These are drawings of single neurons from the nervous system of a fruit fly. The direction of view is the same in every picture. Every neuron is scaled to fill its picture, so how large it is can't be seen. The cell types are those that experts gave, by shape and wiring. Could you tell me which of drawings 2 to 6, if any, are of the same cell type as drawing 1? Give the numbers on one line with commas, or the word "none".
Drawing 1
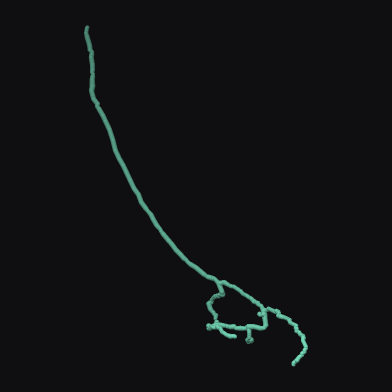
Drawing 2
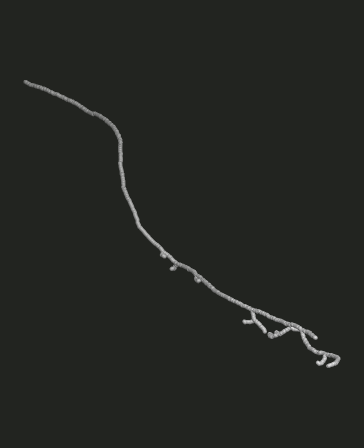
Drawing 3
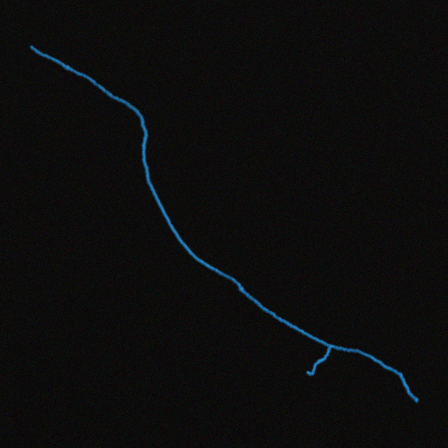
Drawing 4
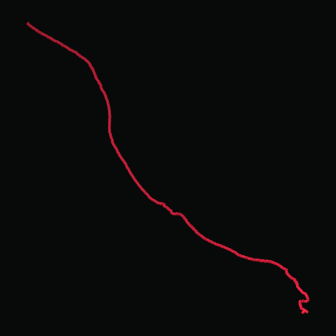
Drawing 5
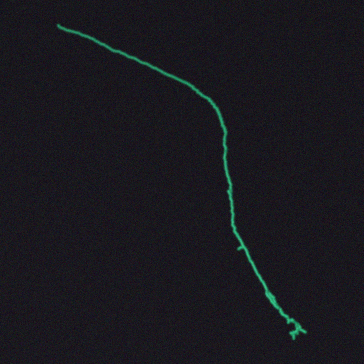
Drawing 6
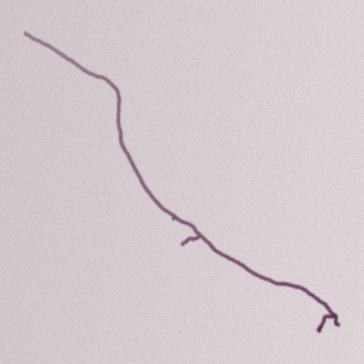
5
